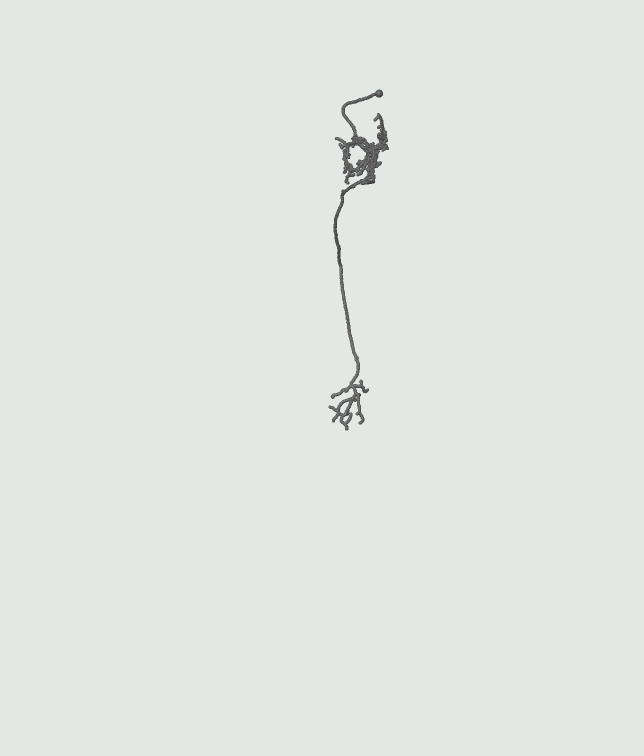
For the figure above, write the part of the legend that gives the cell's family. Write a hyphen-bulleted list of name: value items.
- family: hemilineage MX12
